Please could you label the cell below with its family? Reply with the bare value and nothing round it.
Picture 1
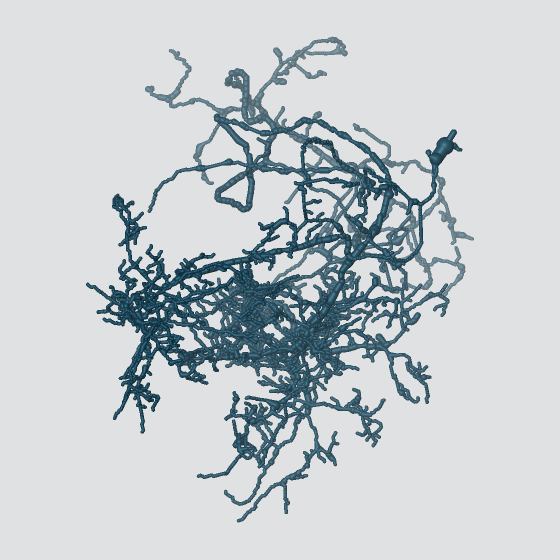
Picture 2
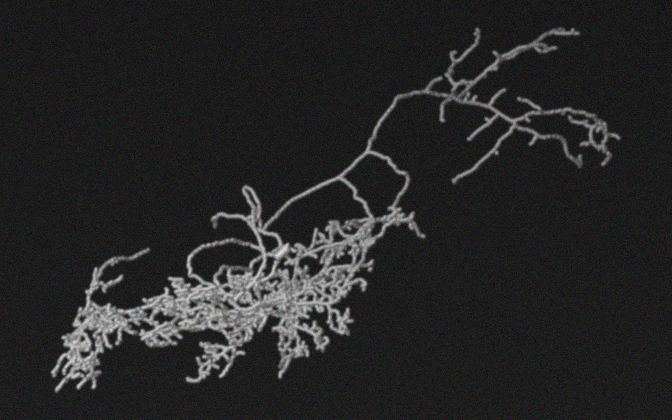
hemilineage 19A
